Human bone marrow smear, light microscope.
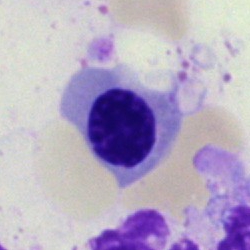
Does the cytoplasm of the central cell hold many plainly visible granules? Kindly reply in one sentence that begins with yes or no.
No, granules are not seen anywhere in its cytoplasm.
